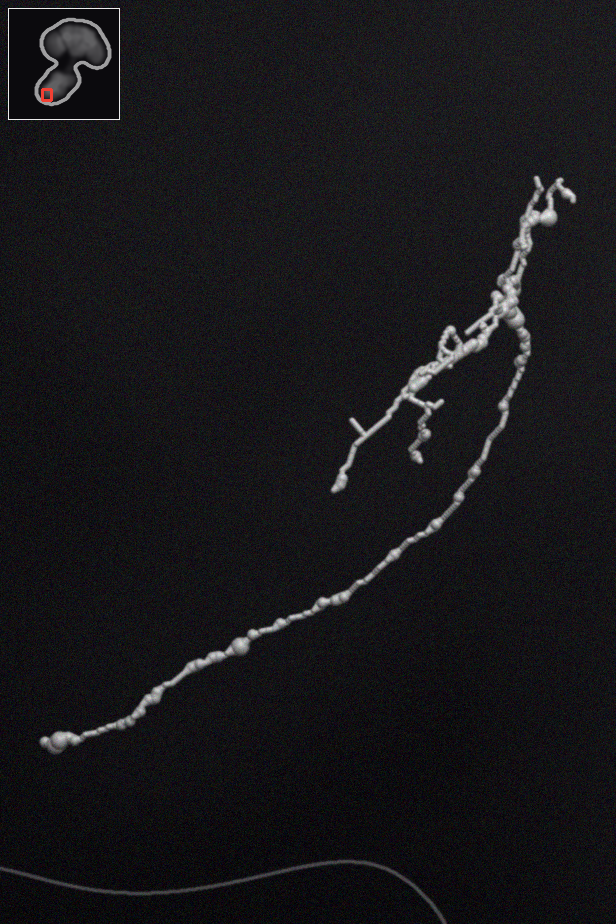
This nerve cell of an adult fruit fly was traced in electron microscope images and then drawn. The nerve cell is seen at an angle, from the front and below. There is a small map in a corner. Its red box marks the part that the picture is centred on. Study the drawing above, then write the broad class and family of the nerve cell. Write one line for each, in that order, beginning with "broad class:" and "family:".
broad class: sensory neuron entering the nerve cord
family: class mechanosensory tactile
